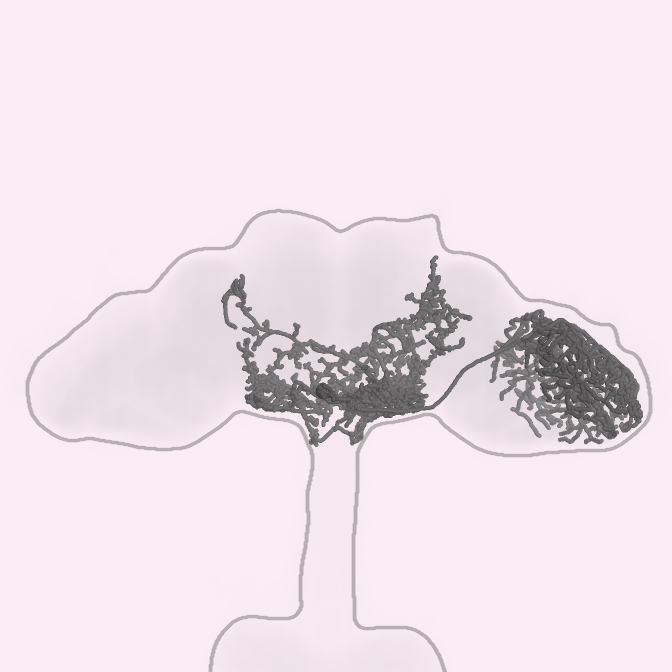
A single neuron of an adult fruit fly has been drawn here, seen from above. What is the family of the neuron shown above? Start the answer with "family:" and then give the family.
family: MeVC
